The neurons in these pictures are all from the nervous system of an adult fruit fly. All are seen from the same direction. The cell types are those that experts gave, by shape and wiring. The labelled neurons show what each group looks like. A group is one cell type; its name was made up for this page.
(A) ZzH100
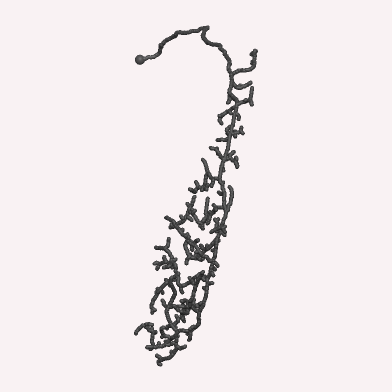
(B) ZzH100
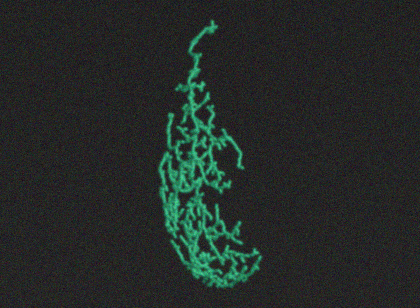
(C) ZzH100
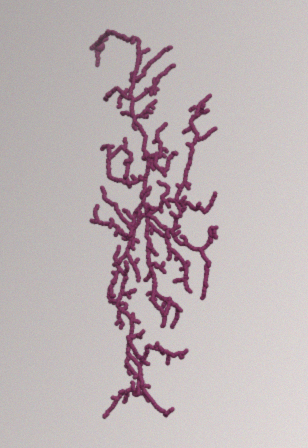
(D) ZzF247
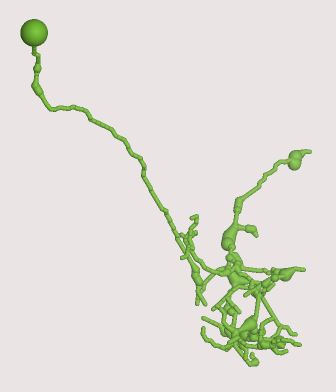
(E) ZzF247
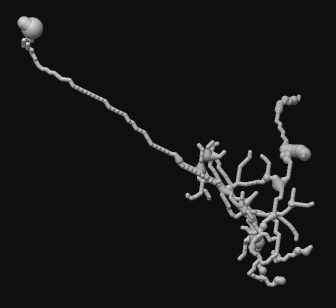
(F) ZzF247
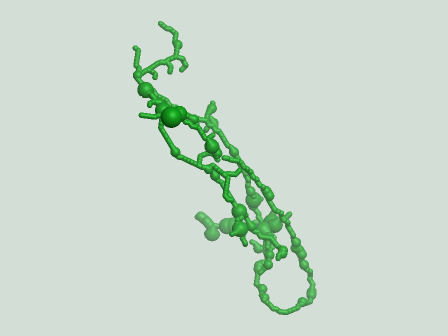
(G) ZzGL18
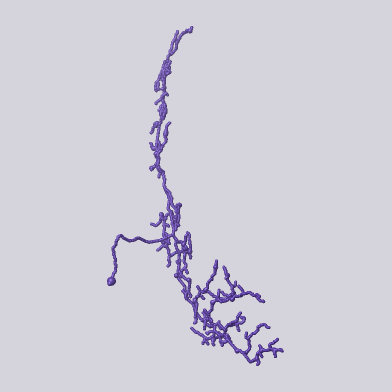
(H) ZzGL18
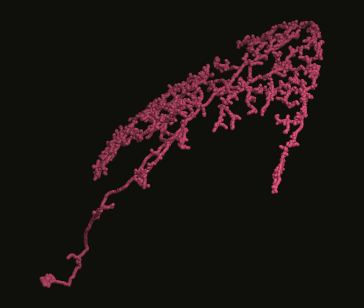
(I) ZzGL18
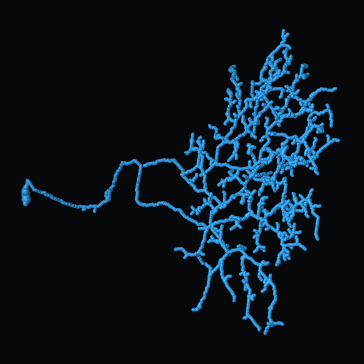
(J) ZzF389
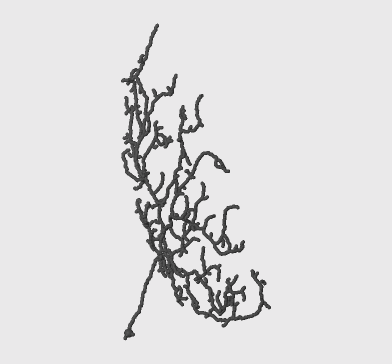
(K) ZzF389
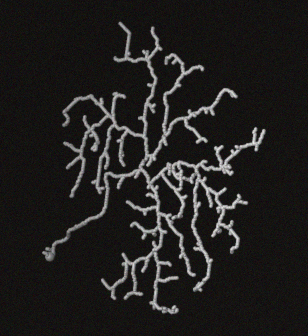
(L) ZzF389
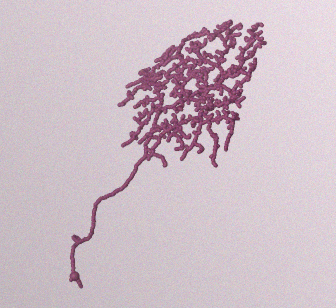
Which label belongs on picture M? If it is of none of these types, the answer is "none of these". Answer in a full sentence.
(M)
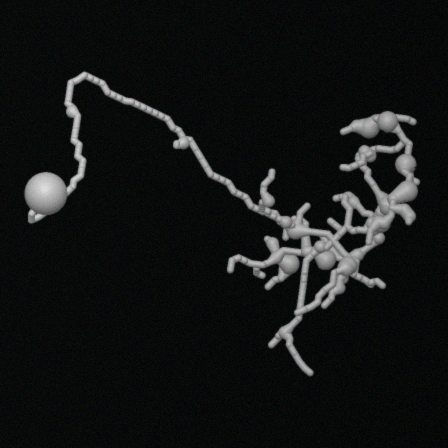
It belongs to ZzF247.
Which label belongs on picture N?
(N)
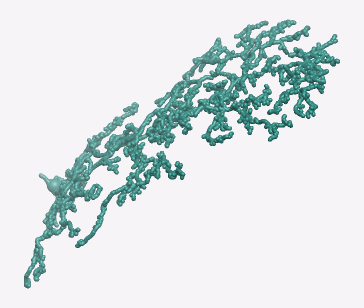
It belongs to none of these.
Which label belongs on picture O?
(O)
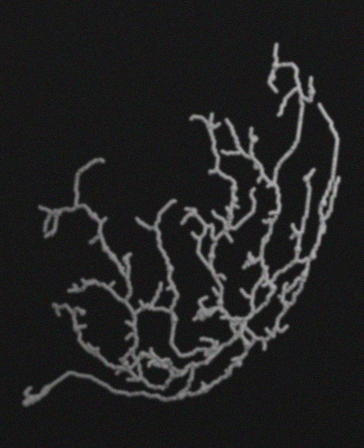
It belongs to ZzF389.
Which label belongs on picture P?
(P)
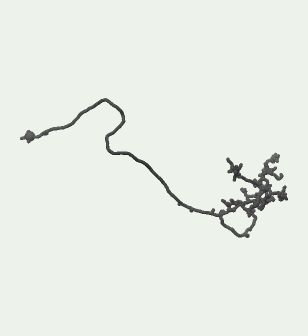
It belongs to ZzF247.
